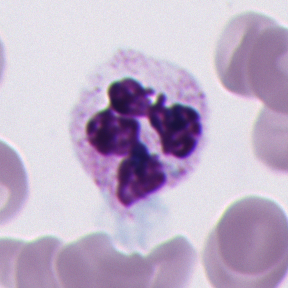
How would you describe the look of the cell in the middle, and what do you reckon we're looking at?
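Let me see: I count four separate lobes in the nucleus. Thin strands seem to join those lobes to one another. The chromatin is dark purple and looks coarsely clumped. Around the nucleus there is abundant cytoplasm, a pale pinkish-lilac. So this is a segmented neutrophil.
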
